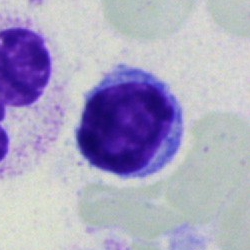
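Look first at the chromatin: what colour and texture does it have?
Dark purple, and coarsely clumped.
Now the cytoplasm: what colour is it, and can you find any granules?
It's blue, and no granules are visible.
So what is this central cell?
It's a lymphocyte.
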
